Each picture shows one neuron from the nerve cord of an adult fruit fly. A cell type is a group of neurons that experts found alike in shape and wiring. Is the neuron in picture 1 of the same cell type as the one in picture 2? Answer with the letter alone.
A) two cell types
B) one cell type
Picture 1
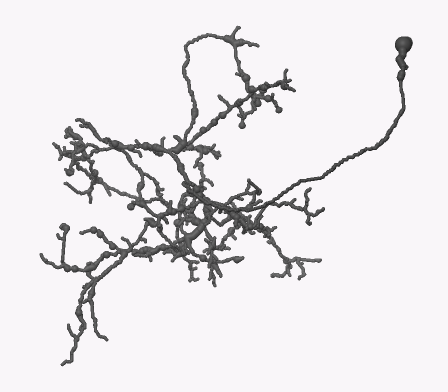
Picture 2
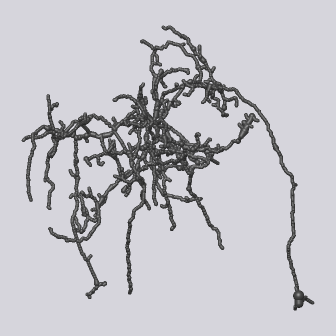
A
